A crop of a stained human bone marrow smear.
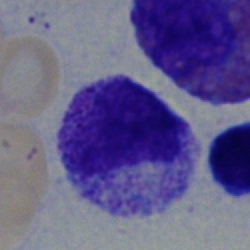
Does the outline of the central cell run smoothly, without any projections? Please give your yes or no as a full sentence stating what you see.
Yes, there is a smooth outline around the cell, free of projections.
